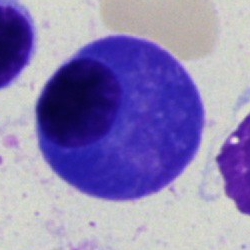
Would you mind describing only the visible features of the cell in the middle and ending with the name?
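First, nucleus position: off-centre, toward the left side of the cell. Second, chromatin: dark and dense. Third, cytoplasm: abundant, taking up more of the cell than the nucleus does. Fourth, a paler, mottled area lies in the cytoplasm to the right of the nucleus. The cell is a plasma cell.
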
